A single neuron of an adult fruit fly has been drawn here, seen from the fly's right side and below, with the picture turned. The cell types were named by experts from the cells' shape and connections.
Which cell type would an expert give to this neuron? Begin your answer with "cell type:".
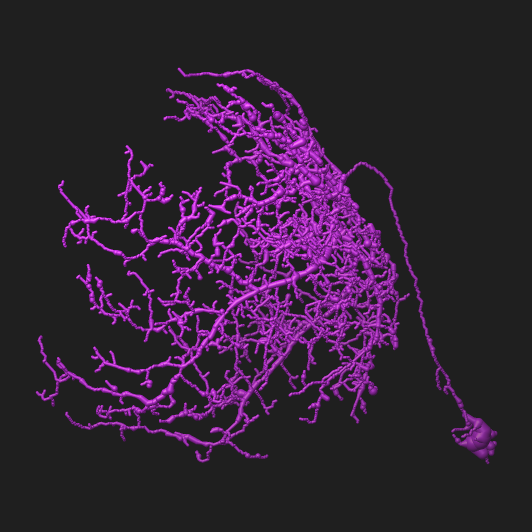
cell type: IN19A013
